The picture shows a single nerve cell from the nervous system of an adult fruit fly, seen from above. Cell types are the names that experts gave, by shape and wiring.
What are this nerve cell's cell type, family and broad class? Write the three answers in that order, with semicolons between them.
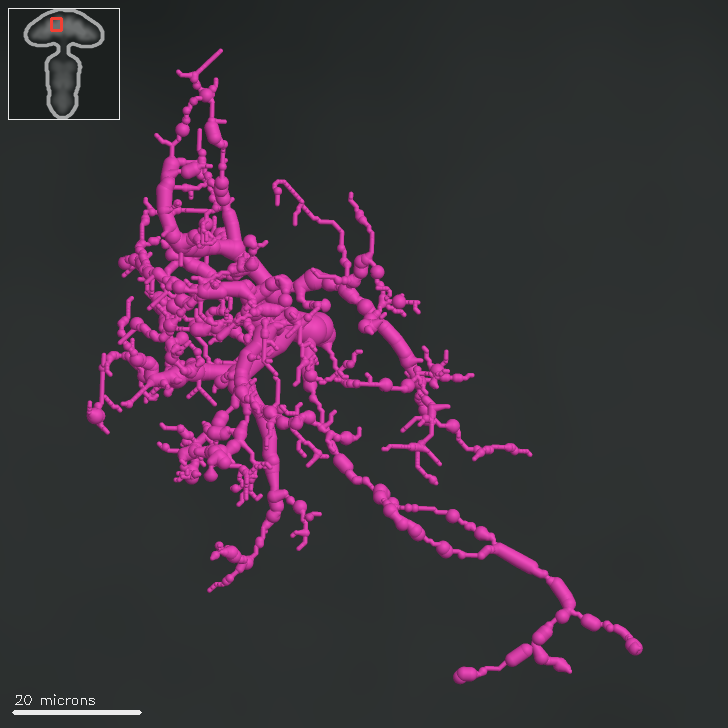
CB0307; hemilineage WEDa1; central-brain intrinsic neuron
